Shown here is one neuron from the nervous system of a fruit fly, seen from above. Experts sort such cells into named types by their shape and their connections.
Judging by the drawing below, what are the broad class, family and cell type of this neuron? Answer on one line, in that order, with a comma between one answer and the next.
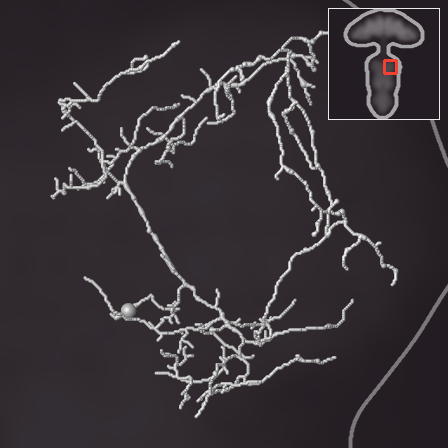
nerve-cord intrinsic neuron, hemilineage 04B, IN04B066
